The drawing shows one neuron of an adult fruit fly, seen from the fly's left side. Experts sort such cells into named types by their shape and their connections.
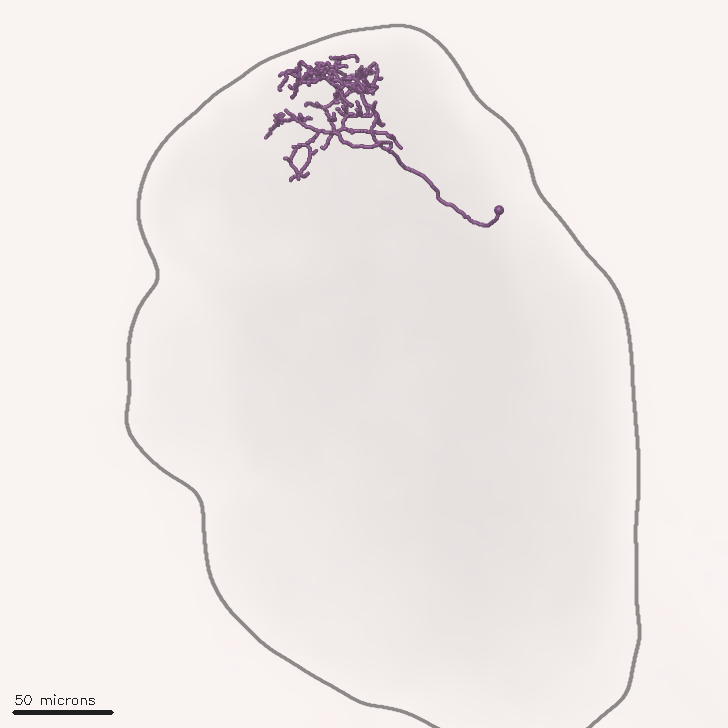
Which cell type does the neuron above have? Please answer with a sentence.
The cell type is SMP408_d.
